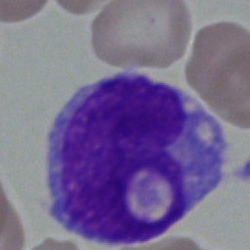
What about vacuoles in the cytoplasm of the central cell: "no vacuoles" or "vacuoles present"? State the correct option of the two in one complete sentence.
The cytoplasm of this cell holds one or more clear vacuoles.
